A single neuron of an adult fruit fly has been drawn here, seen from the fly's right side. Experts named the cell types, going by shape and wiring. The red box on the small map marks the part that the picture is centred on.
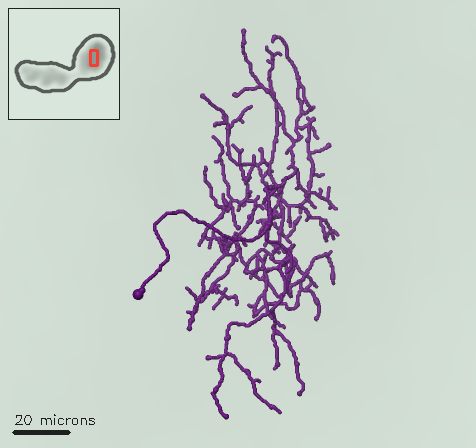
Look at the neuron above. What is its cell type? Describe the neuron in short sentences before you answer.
By the scale bar it is about 140 microns tall in this view. Dozens of branch ends can be seen. Its broad class is optic-lobe intrinsic neuron. It is of cell type Li19.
